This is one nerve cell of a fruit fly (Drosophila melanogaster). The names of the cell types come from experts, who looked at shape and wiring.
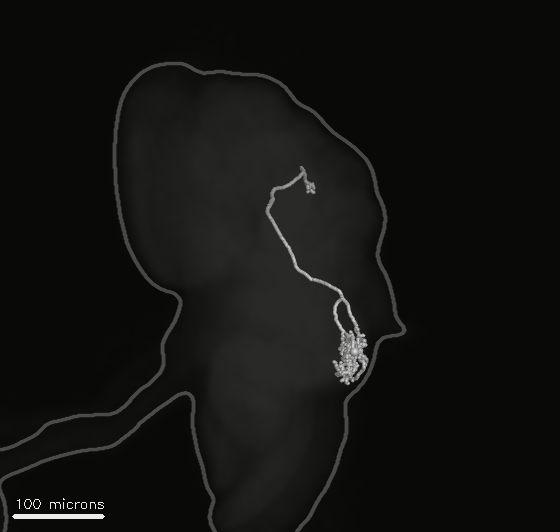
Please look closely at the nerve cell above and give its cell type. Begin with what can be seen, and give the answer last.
From top to bottom in the picture it spans about 250 microns. In this view it is taller than it is wide. This is a central-brain intrinsic neuron. Its cell type is AVLP194_b1.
